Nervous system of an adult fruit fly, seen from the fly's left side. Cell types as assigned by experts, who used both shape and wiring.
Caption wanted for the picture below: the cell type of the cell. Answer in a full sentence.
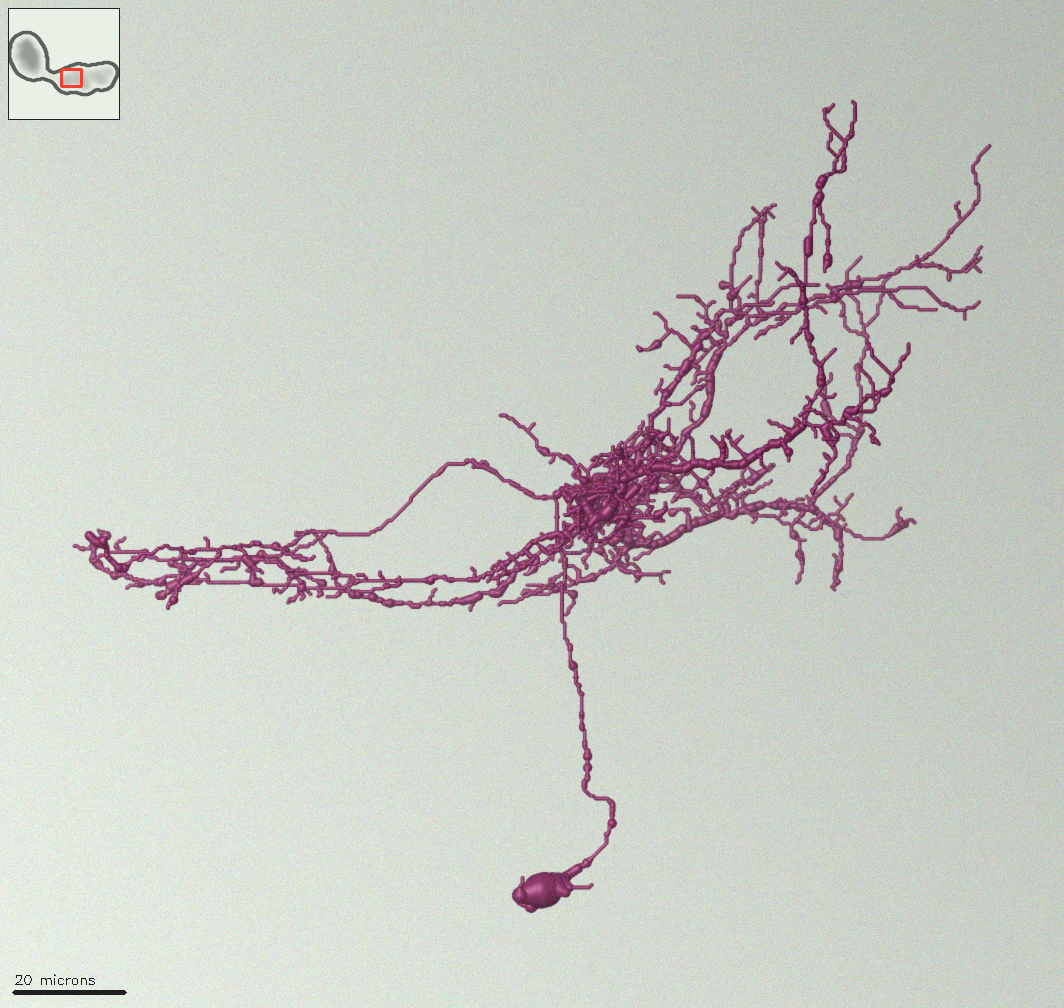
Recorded: The cell type is vPR9_c.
